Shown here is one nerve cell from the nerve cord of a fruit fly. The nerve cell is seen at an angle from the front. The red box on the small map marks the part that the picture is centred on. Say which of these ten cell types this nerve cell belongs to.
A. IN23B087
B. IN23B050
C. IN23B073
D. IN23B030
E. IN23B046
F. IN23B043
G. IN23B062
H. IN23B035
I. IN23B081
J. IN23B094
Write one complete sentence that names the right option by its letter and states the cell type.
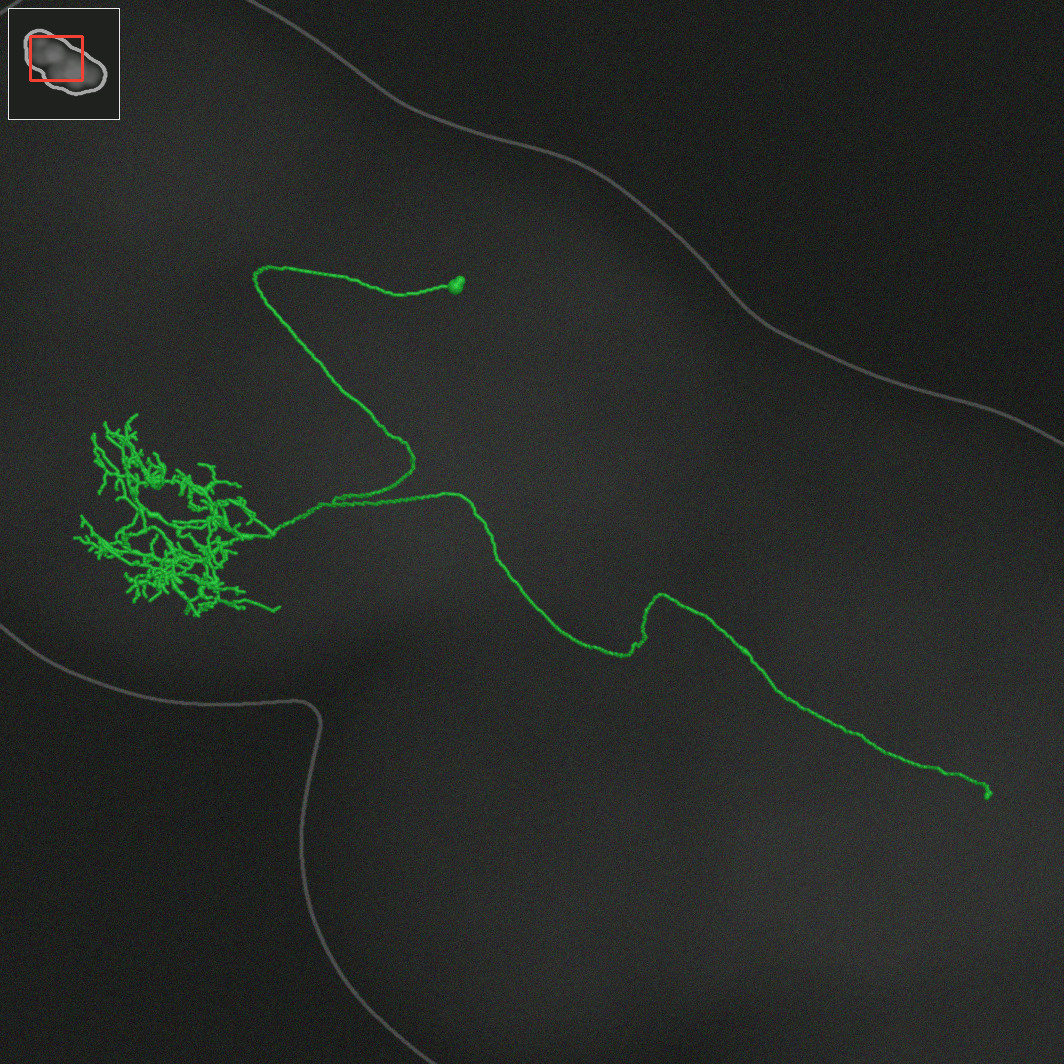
The cell type that the nerve cell has is IN23B087, option A.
